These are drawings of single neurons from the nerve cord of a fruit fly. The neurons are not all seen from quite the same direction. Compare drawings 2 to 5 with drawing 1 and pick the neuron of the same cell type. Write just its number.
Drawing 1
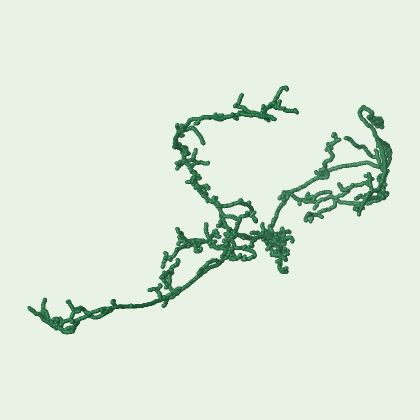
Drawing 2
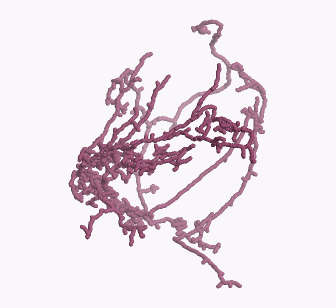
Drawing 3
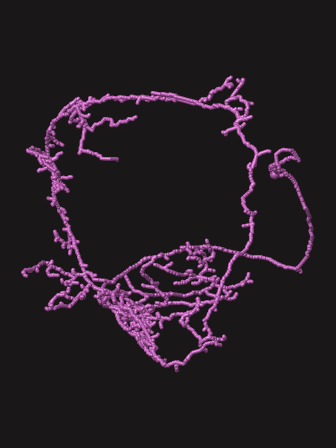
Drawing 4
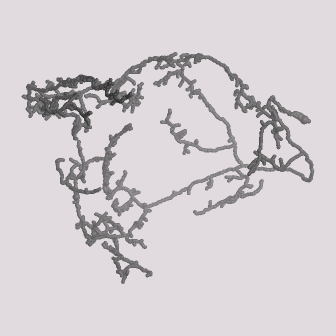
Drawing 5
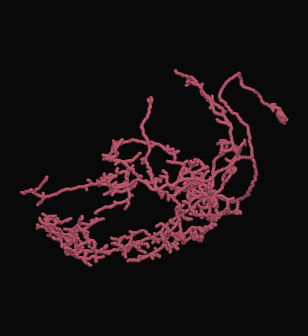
3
